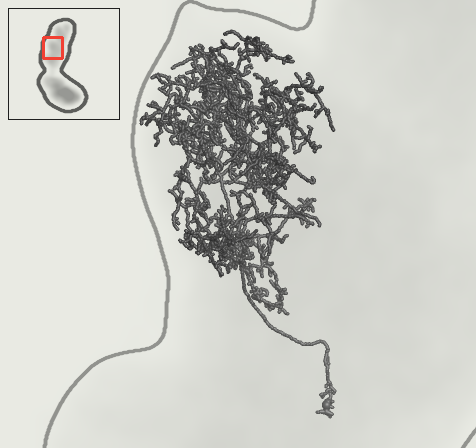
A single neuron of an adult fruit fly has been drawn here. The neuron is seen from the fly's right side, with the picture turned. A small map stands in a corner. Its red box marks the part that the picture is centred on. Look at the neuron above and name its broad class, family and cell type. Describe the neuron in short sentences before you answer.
The picture shows dozens of branch ends. As drawn here it is taller than it is wide. It is a nerve-cord intrinsic neuron. Its family is hemilineage 09B. Its cell type is IN09B008.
